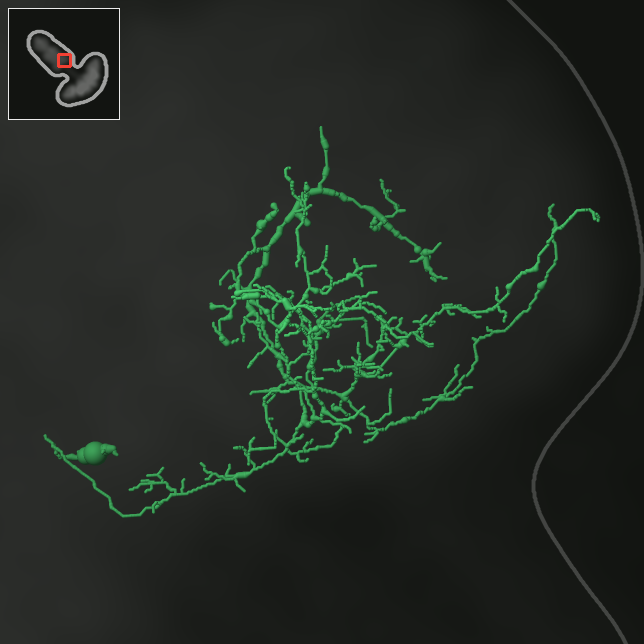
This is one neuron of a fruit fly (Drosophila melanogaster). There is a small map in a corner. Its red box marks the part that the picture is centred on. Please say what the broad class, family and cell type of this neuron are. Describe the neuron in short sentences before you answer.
It lies in the nerve cord. As drawn here it is wider than it is tall. This is a nerve-cord intrinsic neuron. Its family is hemilineage 14A. The cell type is IN14A021.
